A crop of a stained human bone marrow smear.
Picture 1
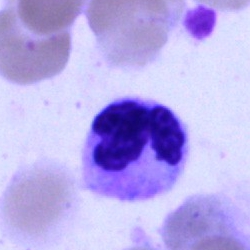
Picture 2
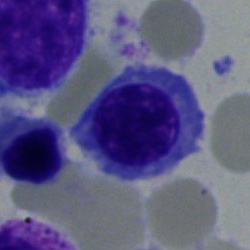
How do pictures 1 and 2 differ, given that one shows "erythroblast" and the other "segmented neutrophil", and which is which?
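Of the two, picture 2 holds the erythroblast and picture 1 the segmented neutrophil. Checking picture 1 first, the cell has a smooth, round outline. A deep cleft splits its nucleus into a larger left part and a smaller right part. The chromatin there is dark purple and coarsely clumped, and no nucleoli can be seen.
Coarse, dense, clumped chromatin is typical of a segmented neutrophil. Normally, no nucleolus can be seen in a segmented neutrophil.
Turning to picture 2, the cell margin is uneven with small bumps, most marked on the right side, unlike the smooth edge in picture 1. Its cytoplasm is blue, forms a rim all the way around the nucleus, and contains neither granules nor clear vacuoles. A smaller cell with a very dark nucleus lies against its left side.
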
